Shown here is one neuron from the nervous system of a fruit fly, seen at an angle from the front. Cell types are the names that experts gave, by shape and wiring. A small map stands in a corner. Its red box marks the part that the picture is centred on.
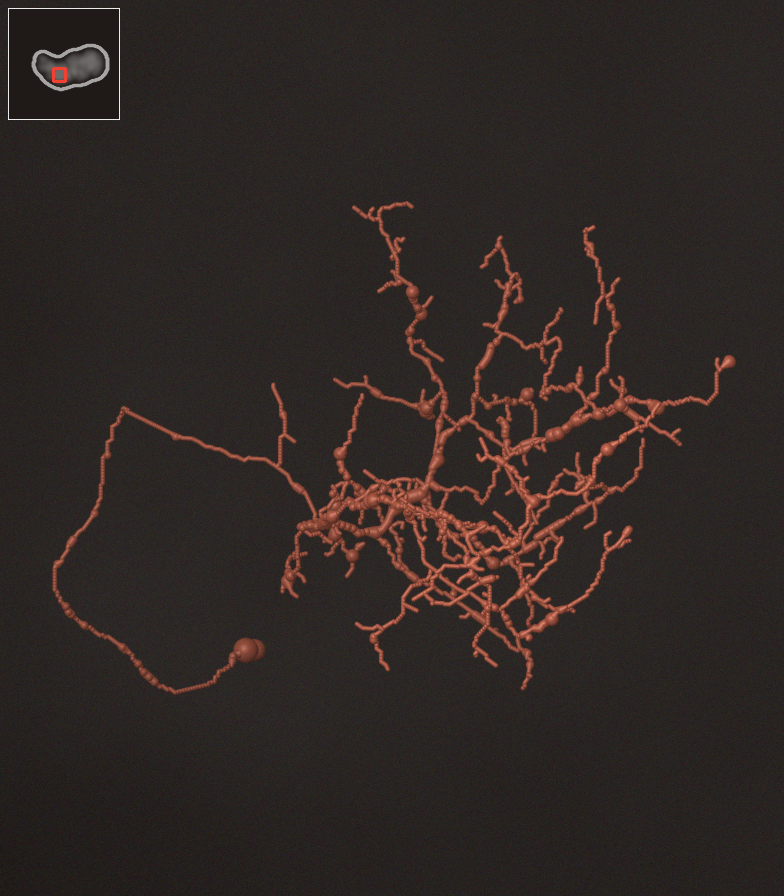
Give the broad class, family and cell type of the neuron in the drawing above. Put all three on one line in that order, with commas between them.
nerve-cord intrinsic neuron, hemilineage 20A.22A, IN20A.22A057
